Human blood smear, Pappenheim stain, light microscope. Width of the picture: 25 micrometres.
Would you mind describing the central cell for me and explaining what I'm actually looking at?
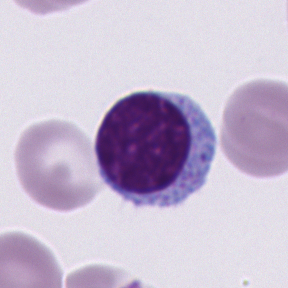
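About 11 micrometres across, this cell holds a nucleus that is round in outline and about 8 micrometres across. That nucleus takes up about 70% of the cell's area and lies toward the left, and I can find no notch or indentation in it. Its chromatin looks dense and dark purple. The pale blue cytoplasm forms a crescent around it, widest on the right side. I would name it a typical lymphocyte.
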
